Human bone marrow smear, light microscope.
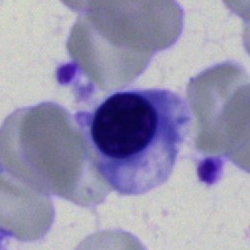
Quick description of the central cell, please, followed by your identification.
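The nucleus contains dense chromatin that stains very dark purple throughout. Blue cytoplasm is most abundant below and to the right of the nucleus. Below the nucleus, the cytoplasm appears paler and more mottled than the rest. On the right side, the cell margin is ragged. It is an erythroblast.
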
